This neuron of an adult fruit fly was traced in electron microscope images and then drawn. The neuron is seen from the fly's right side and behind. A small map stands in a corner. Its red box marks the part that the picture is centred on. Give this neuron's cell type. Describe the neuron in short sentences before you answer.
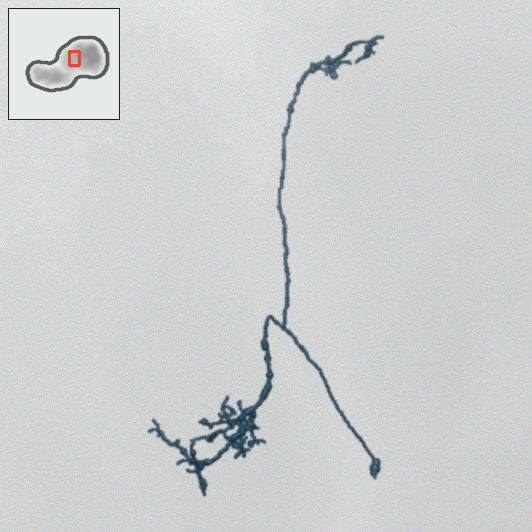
In this view it is taller than it is wide. This is a visual projection neuron. It is of cell type LC16.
